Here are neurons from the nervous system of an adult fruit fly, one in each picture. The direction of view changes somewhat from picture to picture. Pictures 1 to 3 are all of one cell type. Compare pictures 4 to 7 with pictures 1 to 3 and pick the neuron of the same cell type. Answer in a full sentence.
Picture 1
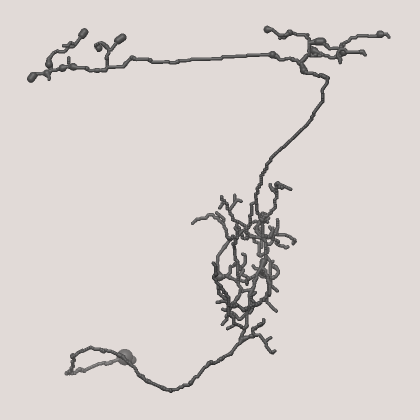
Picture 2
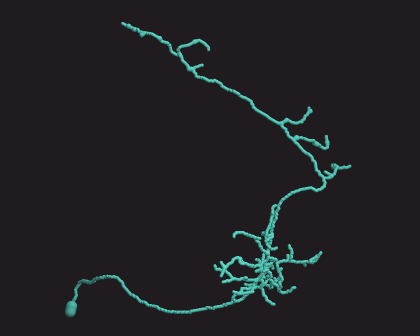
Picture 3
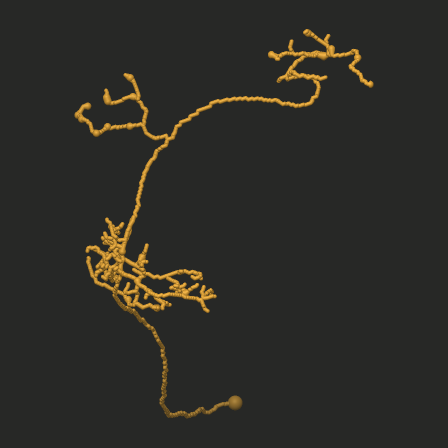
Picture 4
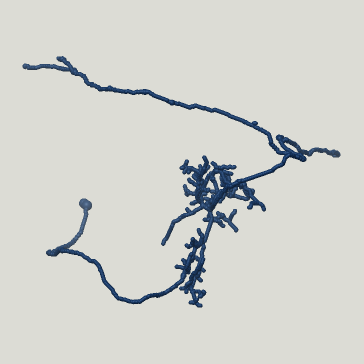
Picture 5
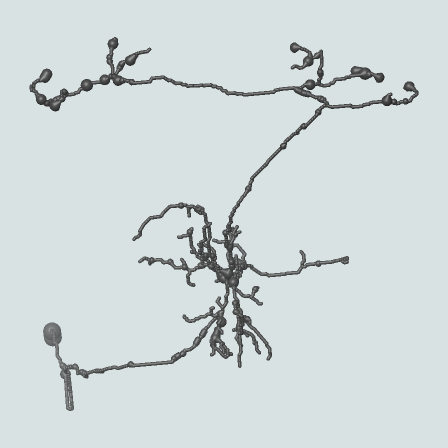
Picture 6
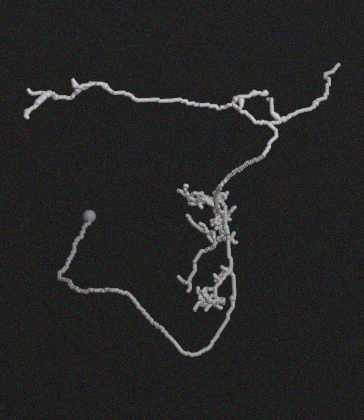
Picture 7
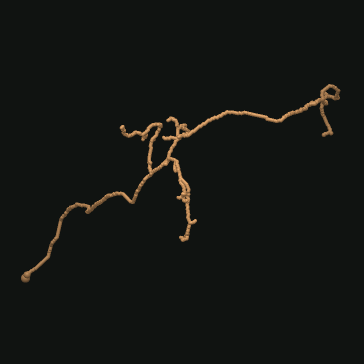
Picture 5 shows a neuron of the same cell type.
